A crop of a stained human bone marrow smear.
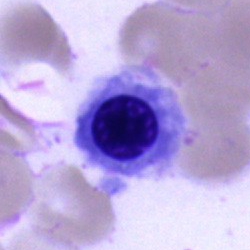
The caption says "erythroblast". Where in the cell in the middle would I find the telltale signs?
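Erythroblast. Outline irregular, finely scalloped. Chromatin dense, staining dark purple. Cytoplasm blue, forming a complete rim around the nucleus.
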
